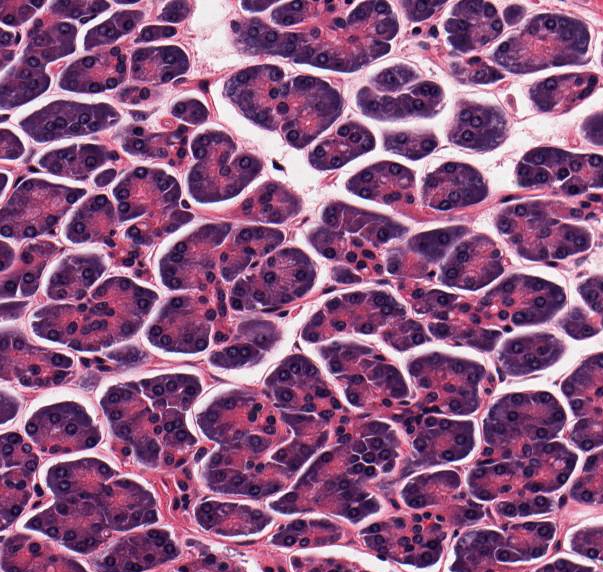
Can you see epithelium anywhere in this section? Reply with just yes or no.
Yes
